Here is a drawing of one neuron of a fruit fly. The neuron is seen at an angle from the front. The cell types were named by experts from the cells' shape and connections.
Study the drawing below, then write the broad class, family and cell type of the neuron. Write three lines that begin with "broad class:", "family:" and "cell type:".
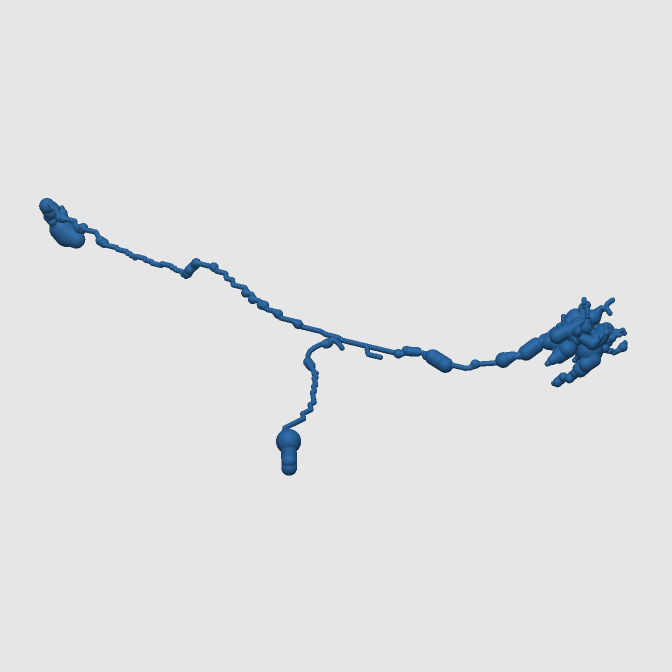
broad class: central-brain intrinsic neuron
family: hemilineage AOTUv3_dorsal
cell type: TuBu06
